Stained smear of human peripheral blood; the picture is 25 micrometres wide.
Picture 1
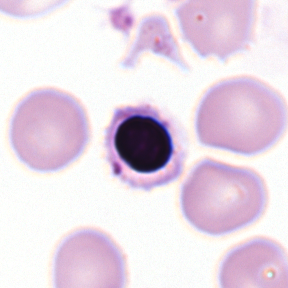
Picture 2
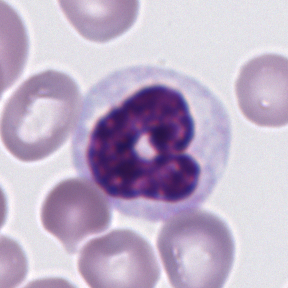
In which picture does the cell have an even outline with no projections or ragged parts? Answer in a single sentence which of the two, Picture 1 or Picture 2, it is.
In Picture 2, the edge of the cell is smooth, not rough.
